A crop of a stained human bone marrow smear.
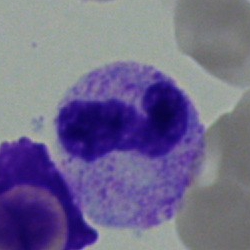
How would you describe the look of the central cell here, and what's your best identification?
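The chromatin strikes me as dark purple and coarsely clumped, and I can't make out any nucleoli. Abundant pale lilac cytoplasm fills most of the lower half, without vacuoles. So I'd call this a band neutrophil.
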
